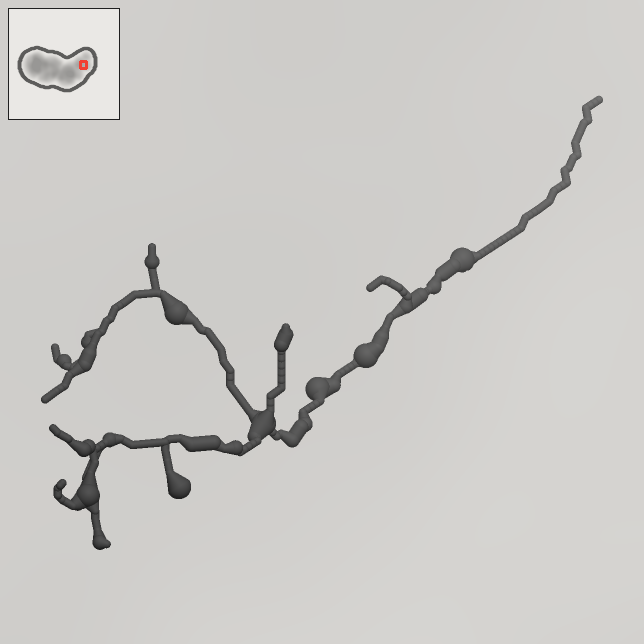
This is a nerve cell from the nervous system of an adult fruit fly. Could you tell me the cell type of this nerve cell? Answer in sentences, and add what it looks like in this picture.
The cell type is SNta26. This is a sensory neuron entering the nerve cord. The drawing shows no cell body. It has a dozen or fewer branch ends.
